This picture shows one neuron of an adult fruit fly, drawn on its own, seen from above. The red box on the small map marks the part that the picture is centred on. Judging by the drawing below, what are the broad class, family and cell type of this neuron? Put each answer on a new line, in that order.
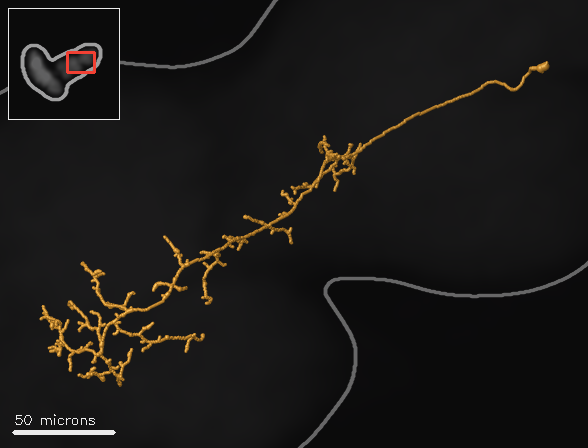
nerve-cord intrinsic neuron
hemilineage 03B
IN03B055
